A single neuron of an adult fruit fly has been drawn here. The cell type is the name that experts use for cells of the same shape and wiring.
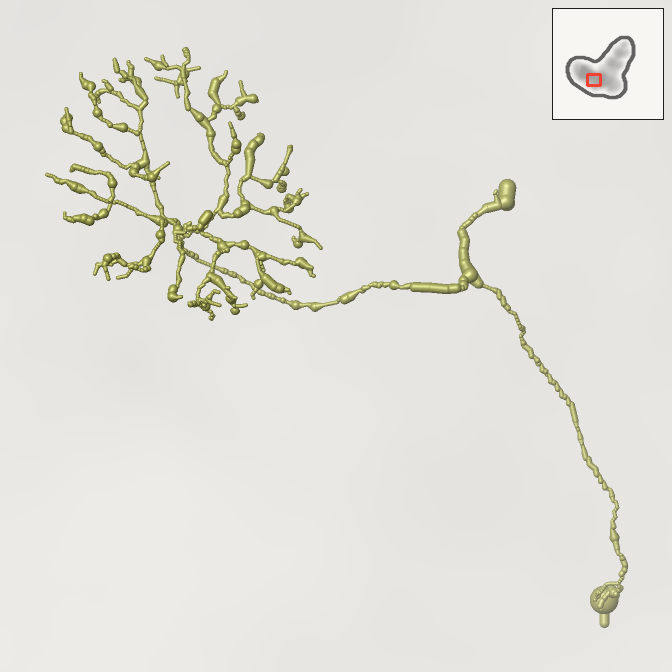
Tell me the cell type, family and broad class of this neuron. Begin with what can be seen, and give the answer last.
The picture shows dozens of branch ends. In this view it is about as wide as it is tall. Its cell type is ER3w_a. The family is hemilineage EBa1. It is a central-brain intrinsic neuron.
